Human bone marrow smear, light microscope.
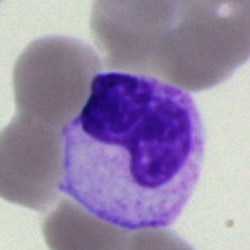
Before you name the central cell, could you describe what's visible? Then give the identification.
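Outline rounded yet somewhat angular, with flattened stretches along the edge. The nucleus occupies the upper part of the cell and is kidney-shaped, its notch directed to the lower left. Fine pinkish-purple granules are scattered through the cytoplasm. It is a metamyelocyte.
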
